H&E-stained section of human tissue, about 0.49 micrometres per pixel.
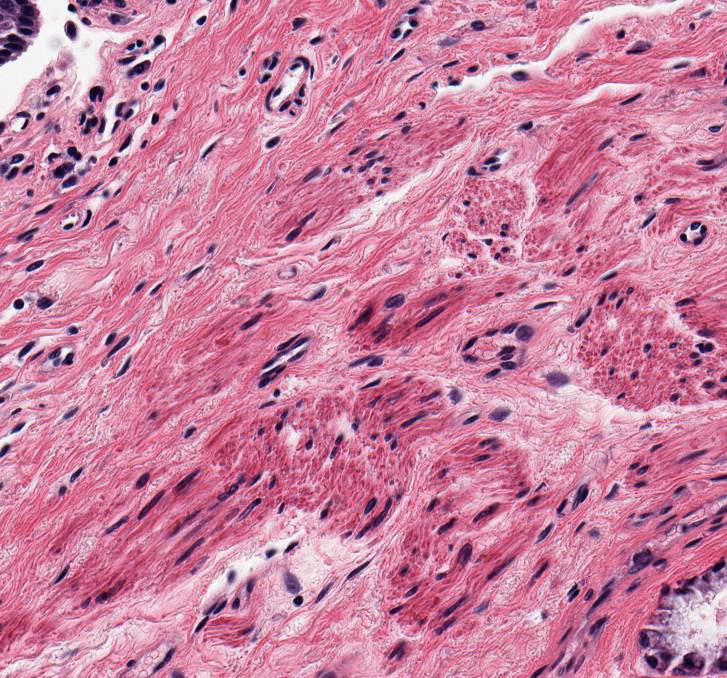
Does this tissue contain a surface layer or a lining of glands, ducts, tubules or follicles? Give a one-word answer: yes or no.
Yes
